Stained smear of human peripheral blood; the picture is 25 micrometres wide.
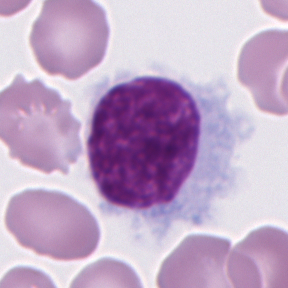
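Hairy cell, the central one in this stained smear of peripheral blood. You'll notice its outer edge is ragged and frayed, not smooth. The nucleus is roundish, about 12 by 10 micrometres, with no indentation or lobes. Pale blue, wispy cytoplasm lies mostly on the right side of the nucleus, leaving just a thin rim on the left.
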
